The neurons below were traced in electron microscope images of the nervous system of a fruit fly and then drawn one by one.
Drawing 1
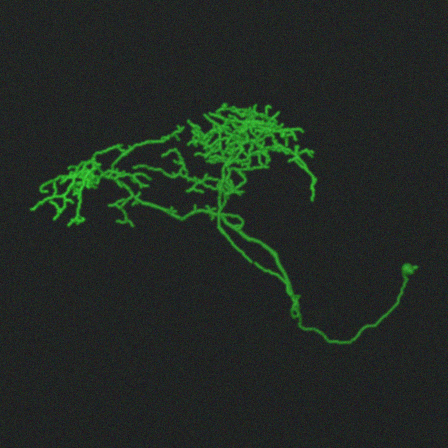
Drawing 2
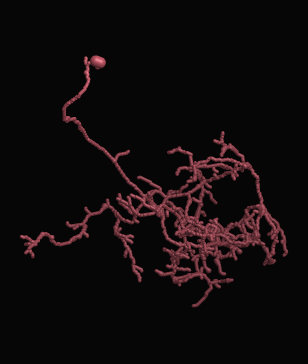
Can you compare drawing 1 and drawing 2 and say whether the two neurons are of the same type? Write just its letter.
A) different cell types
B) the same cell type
A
